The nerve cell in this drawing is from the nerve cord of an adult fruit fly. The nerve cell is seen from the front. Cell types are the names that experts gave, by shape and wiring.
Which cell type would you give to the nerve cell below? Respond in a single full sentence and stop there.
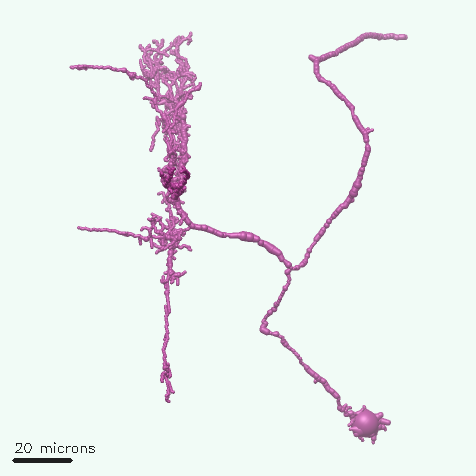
This nerve cell falls under the cell type ENXXX226.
